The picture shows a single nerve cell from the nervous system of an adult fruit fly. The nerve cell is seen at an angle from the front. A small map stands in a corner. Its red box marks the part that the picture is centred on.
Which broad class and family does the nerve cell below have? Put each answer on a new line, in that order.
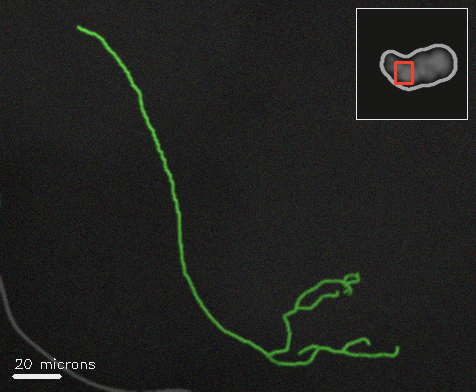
sensory neuron entering the nerve cord
class mechanosensory tactile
